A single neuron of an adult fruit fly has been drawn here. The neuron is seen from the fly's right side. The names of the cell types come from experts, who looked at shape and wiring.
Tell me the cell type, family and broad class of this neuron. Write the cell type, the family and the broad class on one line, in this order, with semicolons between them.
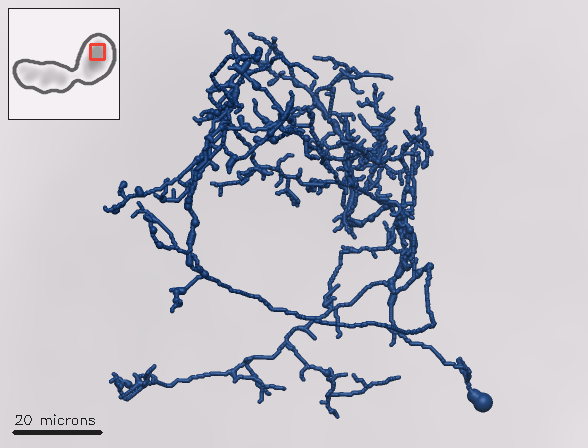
CB3931; hemilineage SLPa&l1_anterior; central-brain intrinsic neuron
